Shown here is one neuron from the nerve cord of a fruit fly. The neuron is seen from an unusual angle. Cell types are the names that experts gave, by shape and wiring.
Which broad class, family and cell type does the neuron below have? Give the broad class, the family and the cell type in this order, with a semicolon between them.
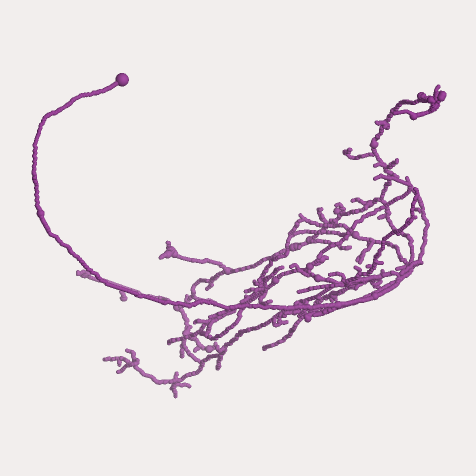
nerve-cord intrinsic neuron; hemilineage 19B; IN19B083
